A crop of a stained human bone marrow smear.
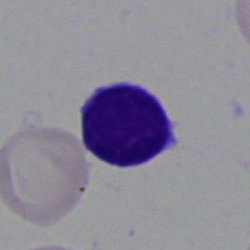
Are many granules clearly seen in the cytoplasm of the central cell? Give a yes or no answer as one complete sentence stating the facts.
No, visible granules are absent from the cytoplasm of this cell.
